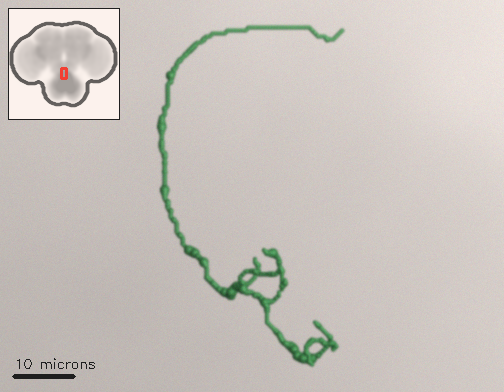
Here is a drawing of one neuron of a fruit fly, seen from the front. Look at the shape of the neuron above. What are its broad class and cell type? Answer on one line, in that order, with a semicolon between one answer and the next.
sensory neuron entering the nerve cord; SNxx03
